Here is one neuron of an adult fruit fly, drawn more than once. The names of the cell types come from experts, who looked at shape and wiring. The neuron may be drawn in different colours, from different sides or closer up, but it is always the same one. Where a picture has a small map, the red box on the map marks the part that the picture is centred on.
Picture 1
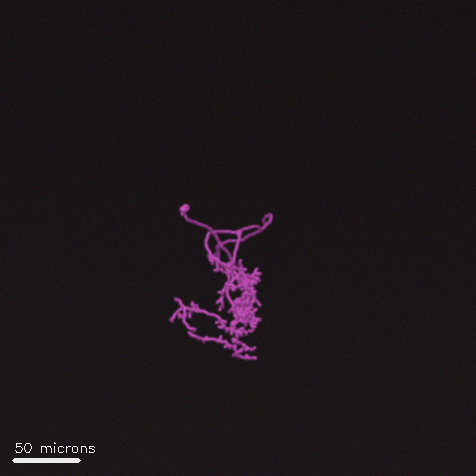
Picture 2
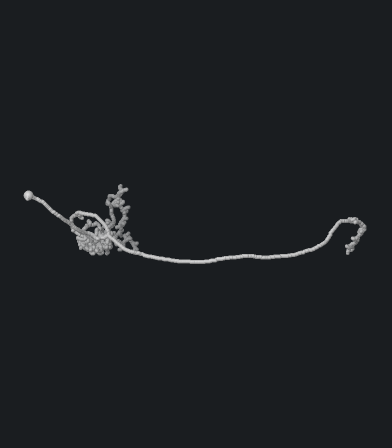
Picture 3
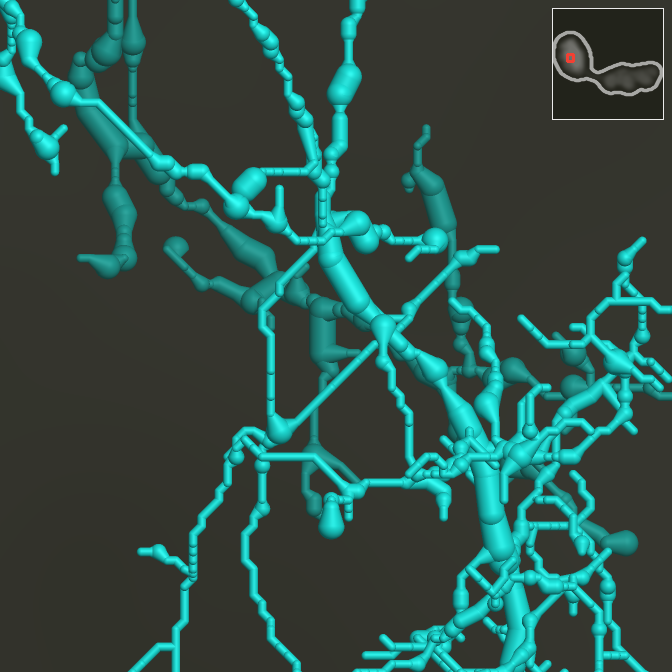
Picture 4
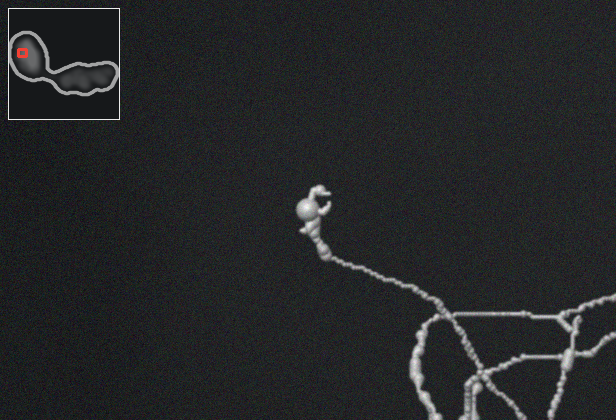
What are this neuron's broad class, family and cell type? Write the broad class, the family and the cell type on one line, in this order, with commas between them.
central-brain intrinsic neuron, hemilineage VLPl&d1_lateral, CB1695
